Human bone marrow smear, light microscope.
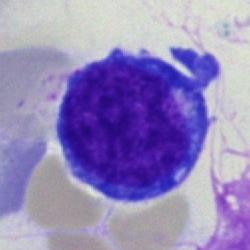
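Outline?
Round and smooth, apart from a dark blue bleb projecting at upper right.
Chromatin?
Clumped into darker and lighter patches.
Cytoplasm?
Thin rim, staining deep blue.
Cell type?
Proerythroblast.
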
